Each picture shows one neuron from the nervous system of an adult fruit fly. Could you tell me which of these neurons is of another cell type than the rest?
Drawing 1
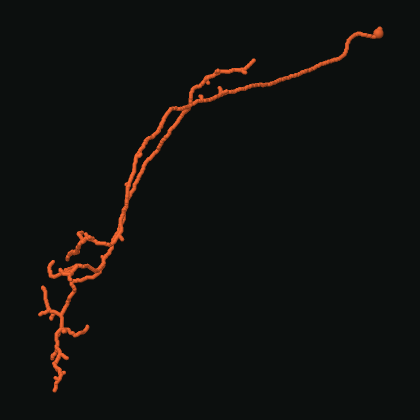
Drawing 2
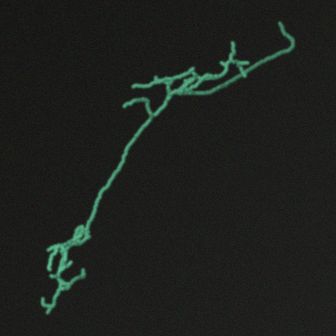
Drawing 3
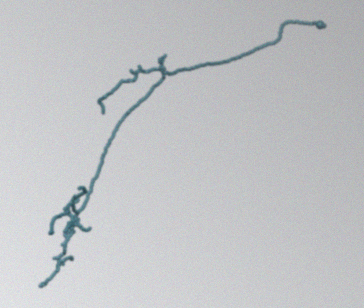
Drawing 1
